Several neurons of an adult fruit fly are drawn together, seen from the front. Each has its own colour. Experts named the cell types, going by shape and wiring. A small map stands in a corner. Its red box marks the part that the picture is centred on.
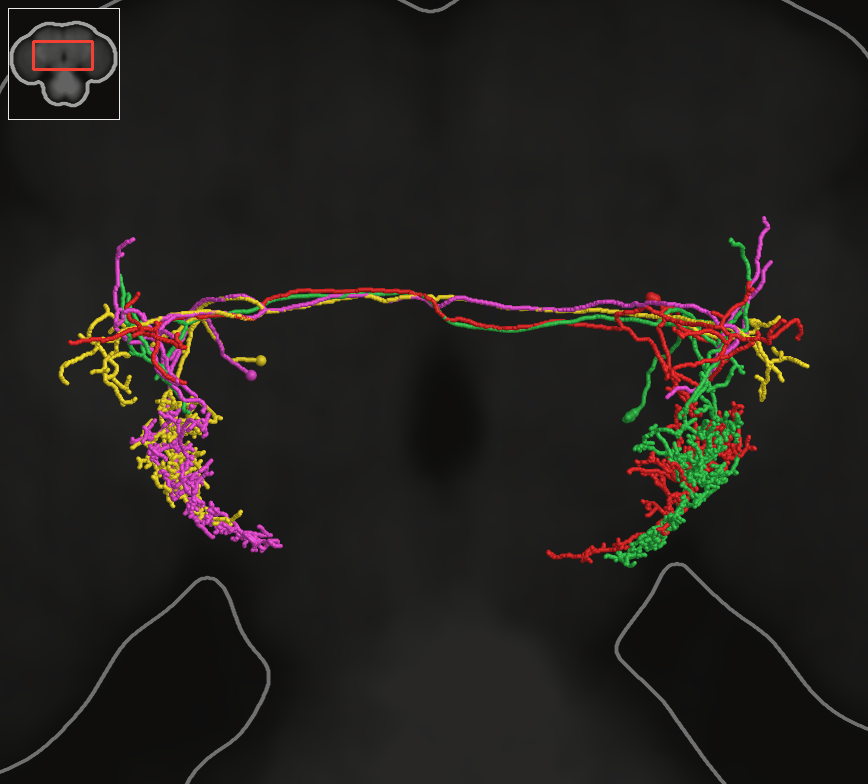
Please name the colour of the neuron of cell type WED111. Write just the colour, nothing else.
magenta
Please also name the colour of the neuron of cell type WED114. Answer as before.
red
